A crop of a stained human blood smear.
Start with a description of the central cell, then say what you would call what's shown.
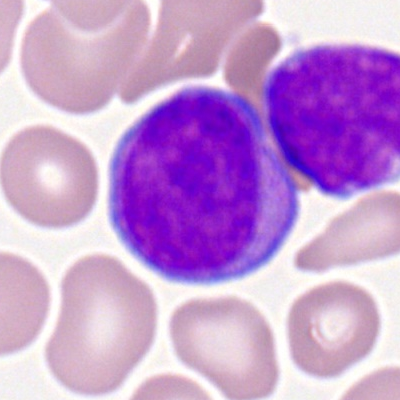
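Dark purple chromatin is mottled with small paler patches. The rim of cytoplasm is blue and shows no distinct granules. The cell surface bears no projections. The cell is a myeloblast.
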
